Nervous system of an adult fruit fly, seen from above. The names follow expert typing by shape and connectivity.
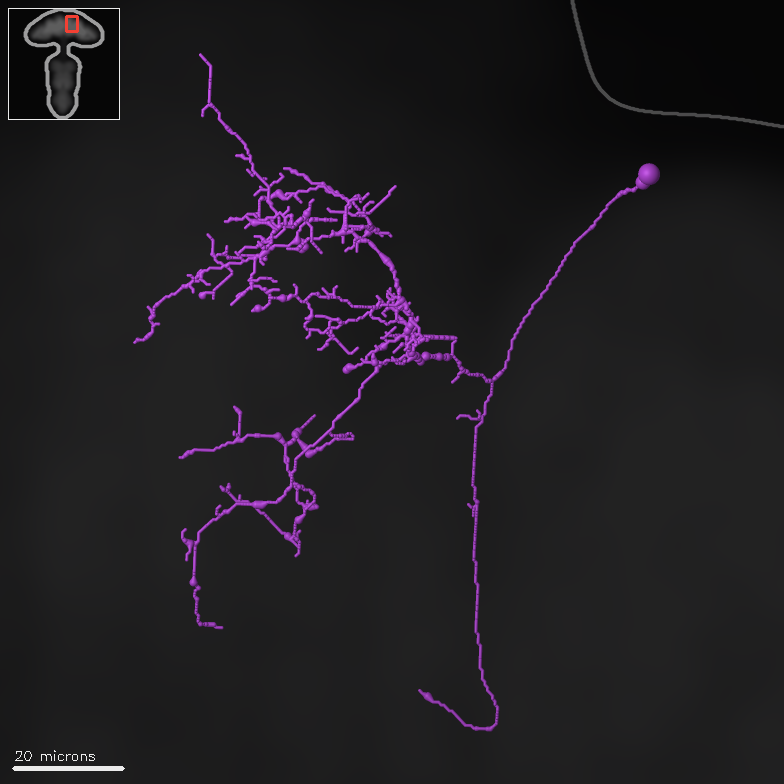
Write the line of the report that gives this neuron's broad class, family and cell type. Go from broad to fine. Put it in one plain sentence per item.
A central-brain intrinsic neuron of hemilineage LALa1_anterior, type LAL060_a.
